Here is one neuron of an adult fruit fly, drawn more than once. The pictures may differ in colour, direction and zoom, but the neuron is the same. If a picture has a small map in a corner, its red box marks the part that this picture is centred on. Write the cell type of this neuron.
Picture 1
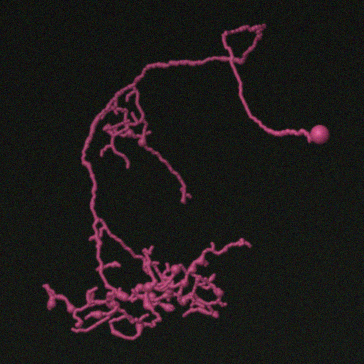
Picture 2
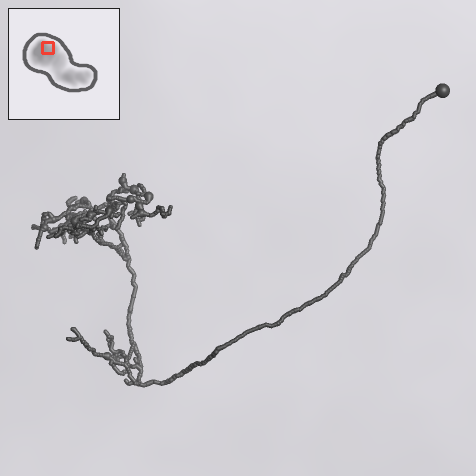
vDeltaI_b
